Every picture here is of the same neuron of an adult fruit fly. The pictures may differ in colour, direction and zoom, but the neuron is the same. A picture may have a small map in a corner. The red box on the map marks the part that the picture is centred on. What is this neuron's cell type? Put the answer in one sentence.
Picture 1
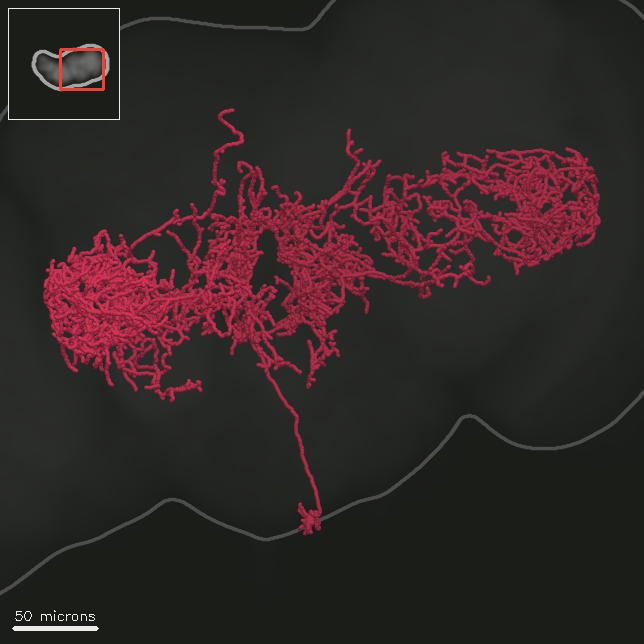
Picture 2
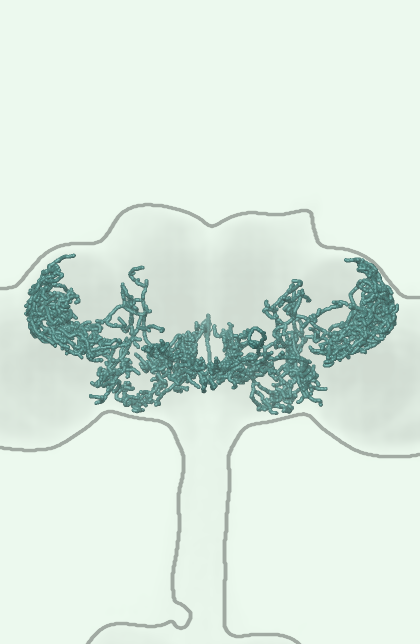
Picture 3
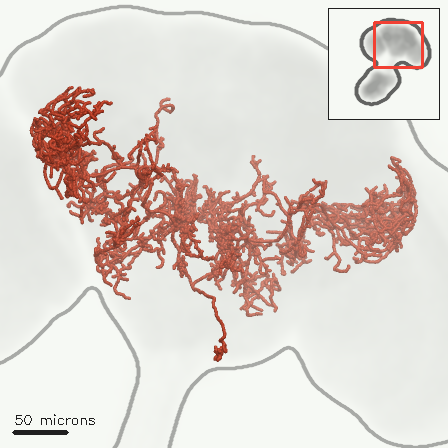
The cell type is OA-VUMa4.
